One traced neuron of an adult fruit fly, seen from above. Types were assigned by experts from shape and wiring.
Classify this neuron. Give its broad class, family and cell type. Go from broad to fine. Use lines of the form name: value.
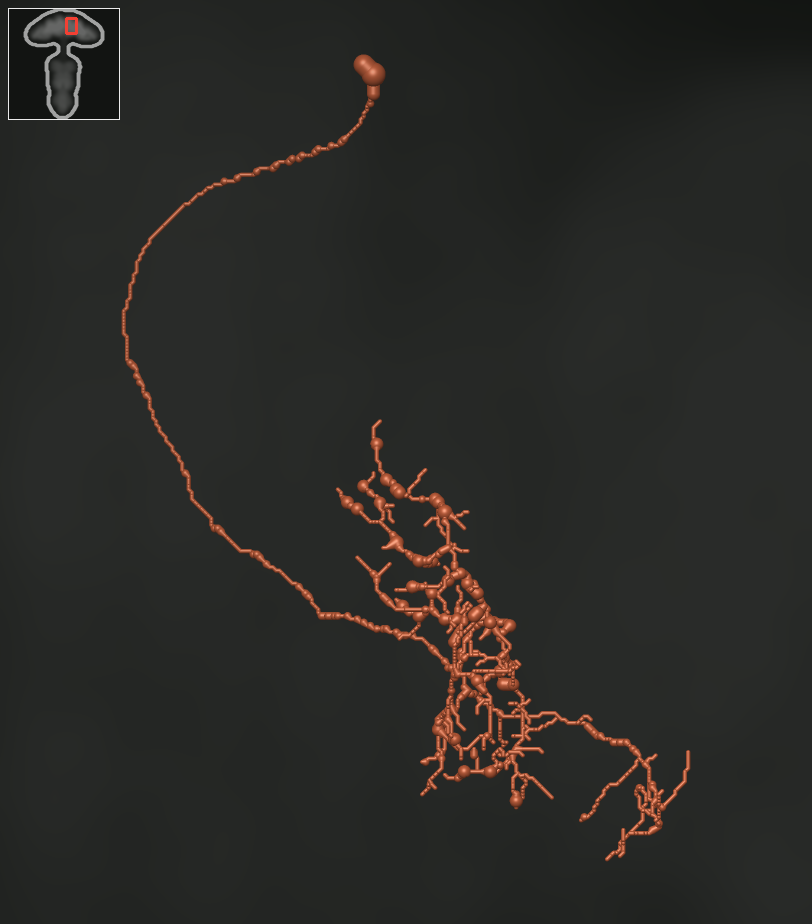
broad class: central-brain intrinsic neuron
family: hemilineage MD3
cell type: CB0986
